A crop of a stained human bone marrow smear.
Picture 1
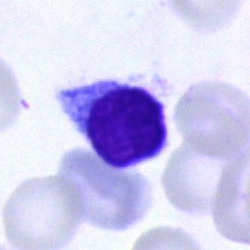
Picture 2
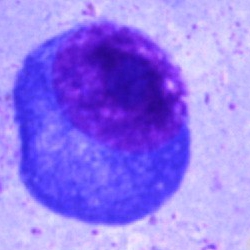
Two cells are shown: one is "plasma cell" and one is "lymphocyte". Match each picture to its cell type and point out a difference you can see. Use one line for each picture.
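Picture 1 – lymphocyte. The cytoplasm is scant compared with the nucleus.
Picture 2 – plasma cell. The cytoplasm is abundant, taking up about half of the cell.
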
